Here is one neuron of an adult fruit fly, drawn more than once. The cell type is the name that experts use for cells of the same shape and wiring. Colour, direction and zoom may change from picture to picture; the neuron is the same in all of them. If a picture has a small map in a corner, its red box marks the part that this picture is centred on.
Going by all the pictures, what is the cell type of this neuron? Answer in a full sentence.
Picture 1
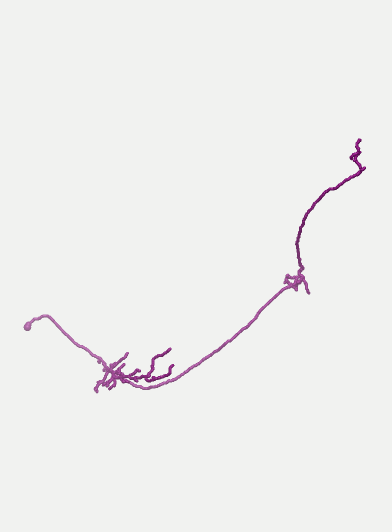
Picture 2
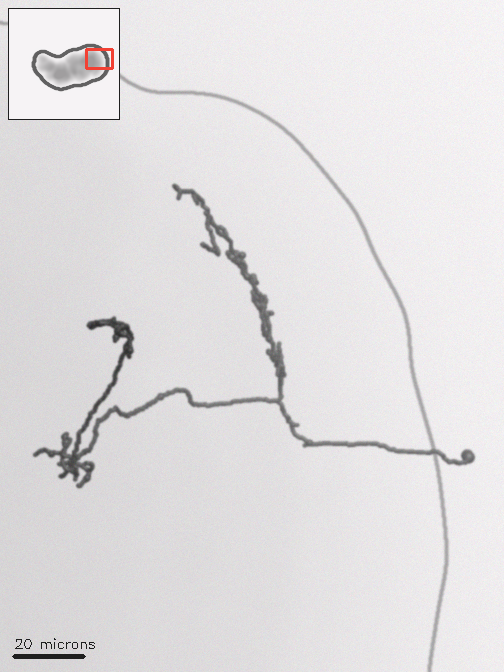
The cell type is MeTu4e.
